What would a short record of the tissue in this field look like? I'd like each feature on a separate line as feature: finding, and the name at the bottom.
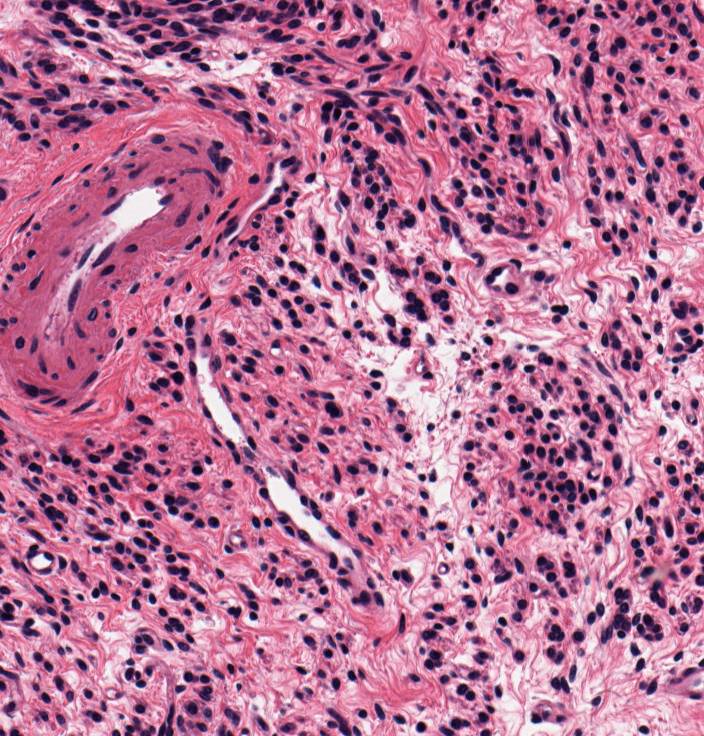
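Vessel: thin-walled, elongated, empty lumen, diagonal from left of centre to lower centre
Nuclei: numerous, small, round, darkly stained, scant cytoplasm, densely scattered through stroma
Spindles: elongated nuclei intermixed with round ones
Stroma: looser, paler near centre, clear spaces between fibres
Name: uterus other than the cervix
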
